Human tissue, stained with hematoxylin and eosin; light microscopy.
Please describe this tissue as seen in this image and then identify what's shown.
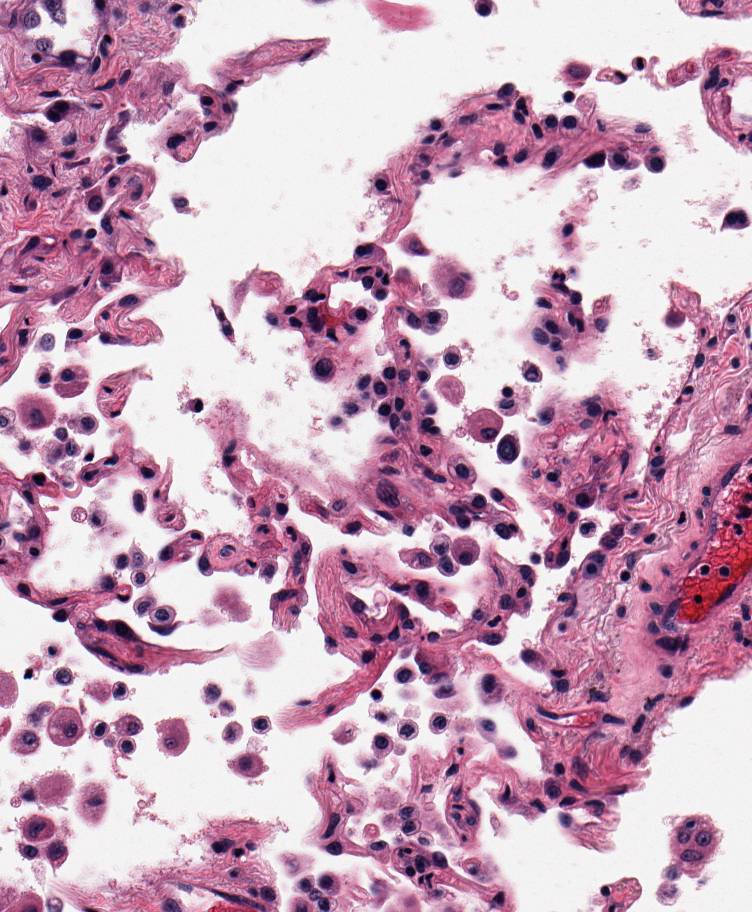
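Framework: thin branching septa separate large clear empty spaces throughout the field. Contents: free rounded cells with ample pink cytoplasm lie within the spaces, most crowded at the lower left. Vessels: one packed with red blood cells lies at the right edge, just below the middle. Glands: none present. This is lung.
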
